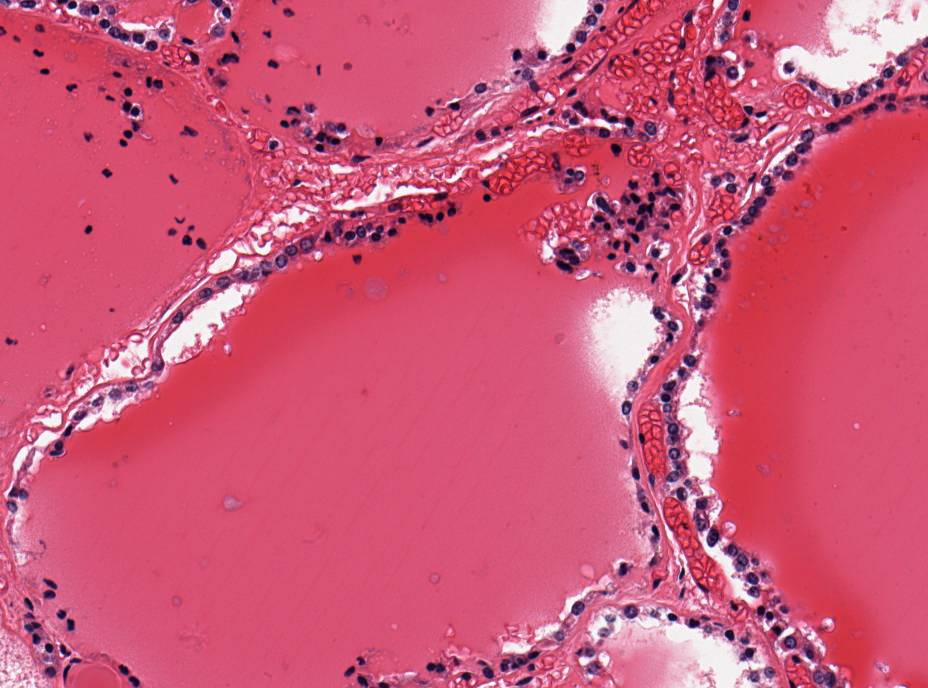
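Thyroid, haematoxylin and eosin: large rounded follicles filled with homogeneous pink material occupy most of the field. Lining: a single layer of flattened to low cuboidal cells with small, round, dark-staining nuclei. Stroma between follicles: scant, in thin strands only.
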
